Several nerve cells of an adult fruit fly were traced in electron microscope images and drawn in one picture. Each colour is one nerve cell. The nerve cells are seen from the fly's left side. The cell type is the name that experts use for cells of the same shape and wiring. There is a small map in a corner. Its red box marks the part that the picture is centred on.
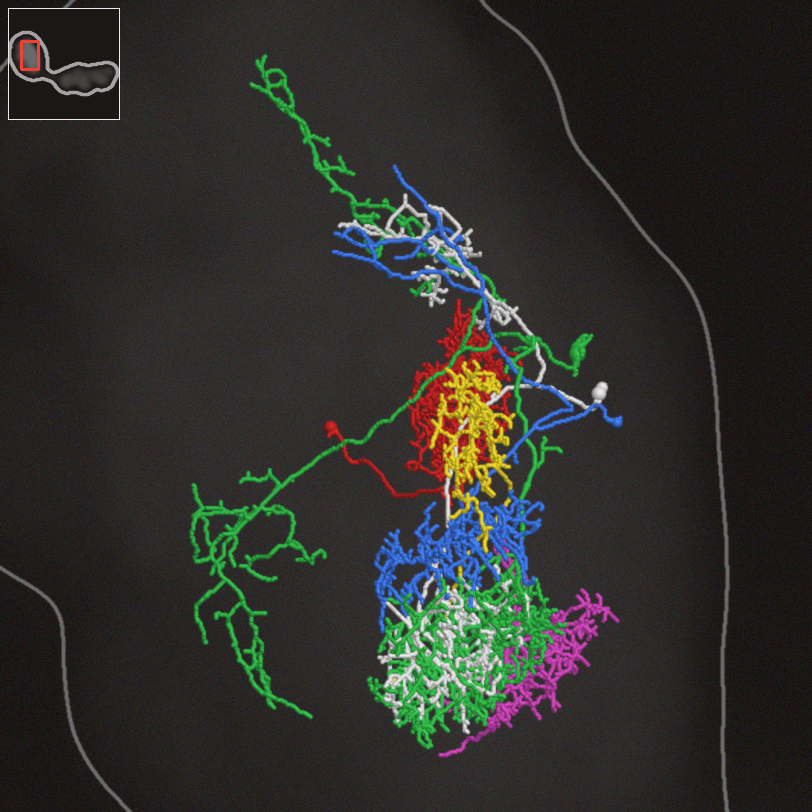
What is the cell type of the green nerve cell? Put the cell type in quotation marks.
"LoVP88"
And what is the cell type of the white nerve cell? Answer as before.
"LC37"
